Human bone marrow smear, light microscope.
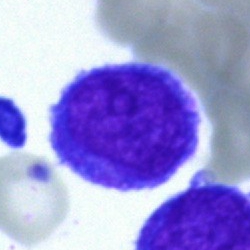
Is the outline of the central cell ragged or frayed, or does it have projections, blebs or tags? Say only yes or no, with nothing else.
Yes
